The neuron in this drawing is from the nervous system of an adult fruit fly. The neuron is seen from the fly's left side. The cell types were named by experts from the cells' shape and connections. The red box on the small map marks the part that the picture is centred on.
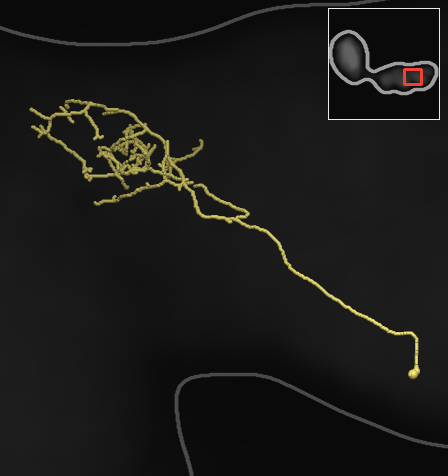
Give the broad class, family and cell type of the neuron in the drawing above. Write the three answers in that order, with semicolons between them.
nerve-cord intrinsic neuron; hemilineage 16B; IN16B084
